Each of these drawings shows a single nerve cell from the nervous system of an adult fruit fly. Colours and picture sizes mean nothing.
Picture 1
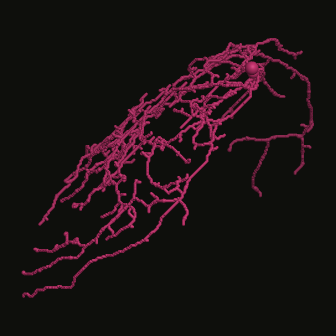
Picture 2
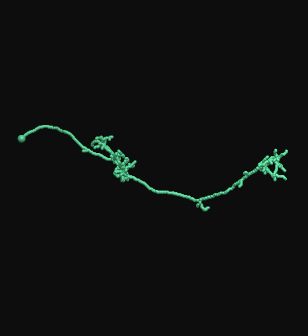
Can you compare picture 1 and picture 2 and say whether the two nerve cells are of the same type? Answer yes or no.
no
